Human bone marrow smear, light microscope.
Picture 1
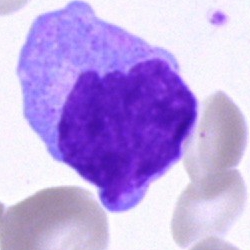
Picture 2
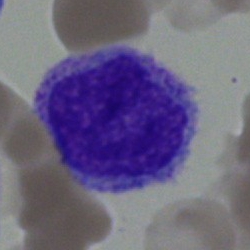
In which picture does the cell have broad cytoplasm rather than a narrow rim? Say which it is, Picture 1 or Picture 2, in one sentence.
It is the cell in picture 1 that has plenty of cytoplasm.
